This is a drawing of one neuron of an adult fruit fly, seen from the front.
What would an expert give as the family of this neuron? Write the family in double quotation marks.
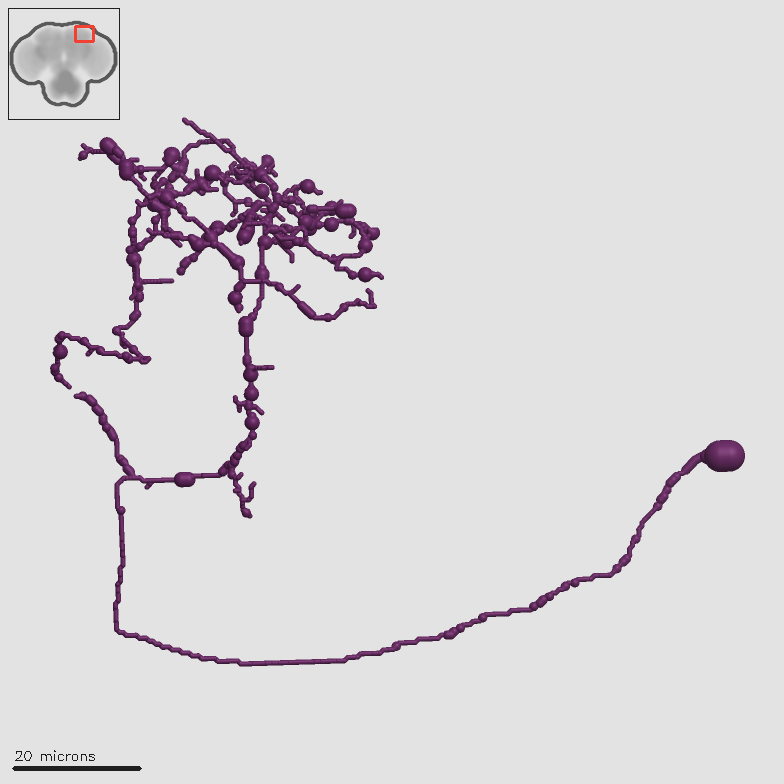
"hemilineage SLPal1"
